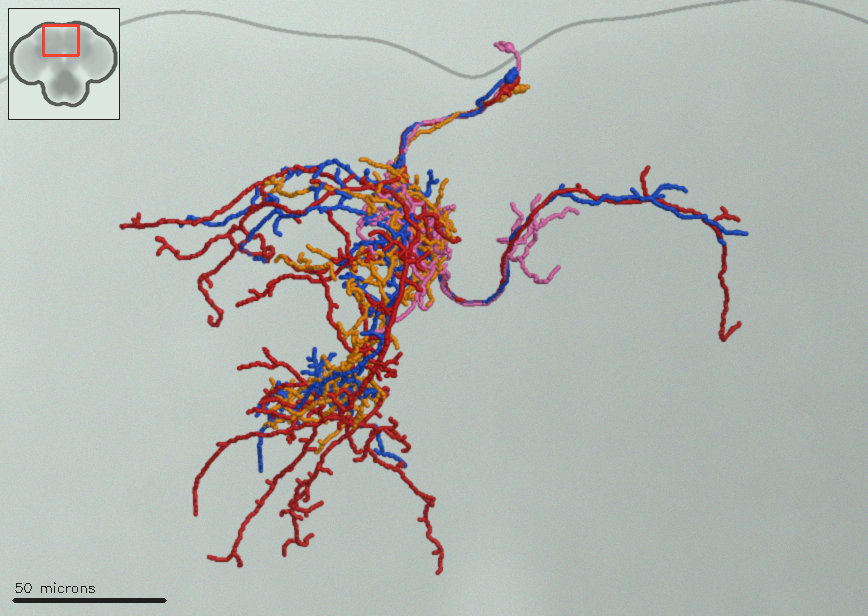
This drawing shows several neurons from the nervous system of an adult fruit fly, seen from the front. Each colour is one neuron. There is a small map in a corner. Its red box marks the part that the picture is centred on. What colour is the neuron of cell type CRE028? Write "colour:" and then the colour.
colour: orange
